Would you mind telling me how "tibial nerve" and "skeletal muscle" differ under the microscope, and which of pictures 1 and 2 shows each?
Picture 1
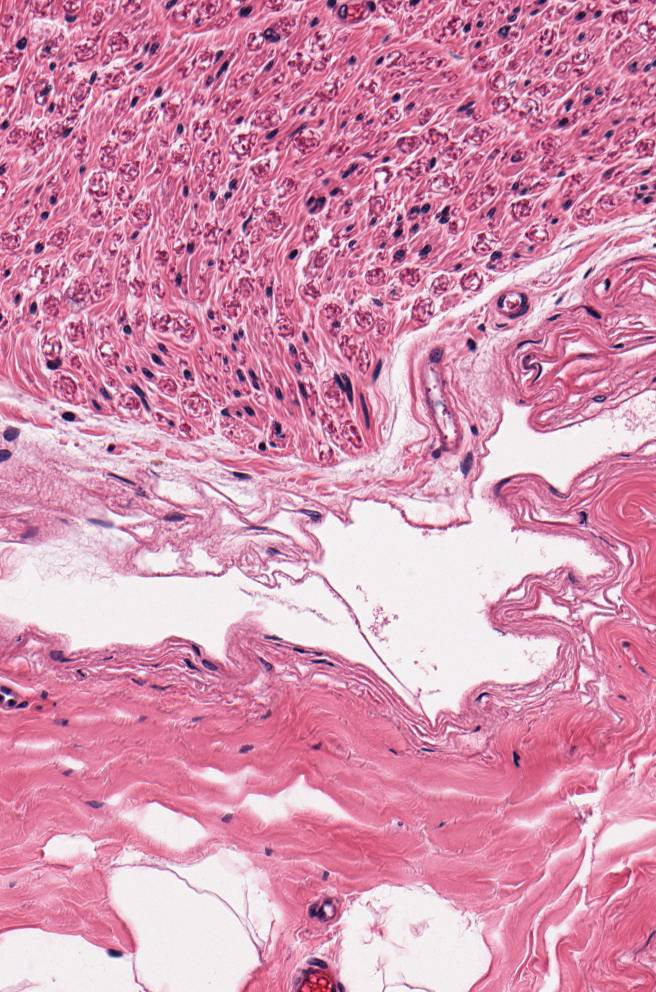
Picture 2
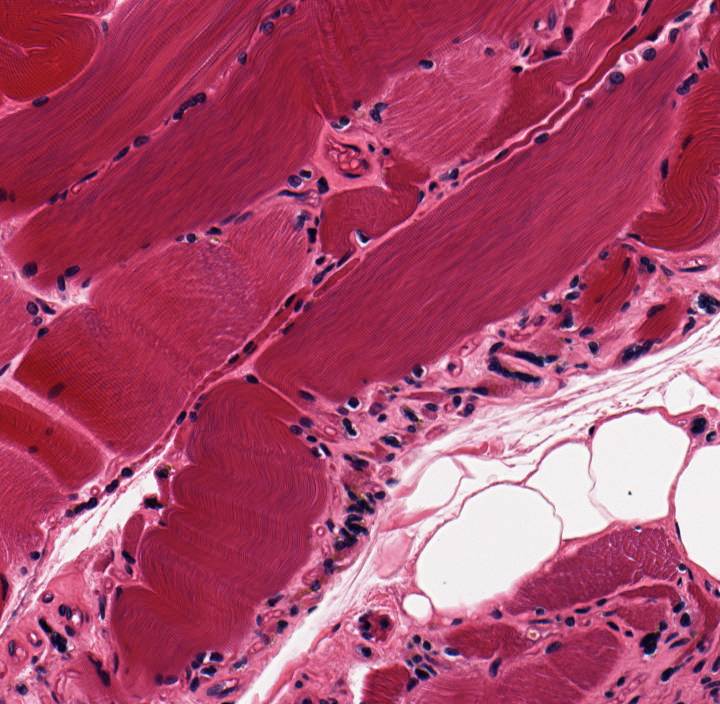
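Identity first: picture 1 is tibial nerve, picture 2 skeletal muscle. Layout: the tibial nerve has a compact upper region of tightly packed small round profiles, edged below by a thin band of flattened, layered cells with elongated nuclei, over dense, wavy pink collagen bundles with sparse elongated nuclei. Fibres: skeletal muscle shows fine transverse cross-striations and deep pink-red cytoplasm, its flattened nuclei at the fibre edges, not the centres. Common to both: a small vessel holding red blood cells.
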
